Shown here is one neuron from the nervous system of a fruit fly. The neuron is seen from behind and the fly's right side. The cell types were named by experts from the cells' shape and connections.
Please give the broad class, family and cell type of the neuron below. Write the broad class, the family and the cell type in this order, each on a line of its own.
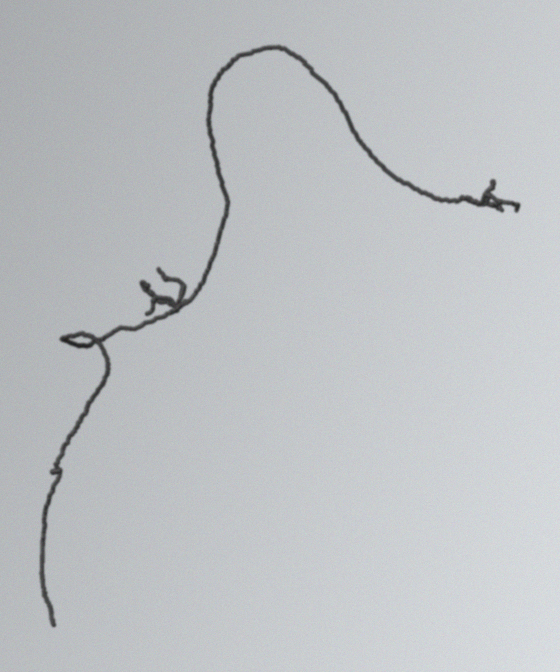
sensory neuron entering the brain
class olfactory
ORN_VA4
